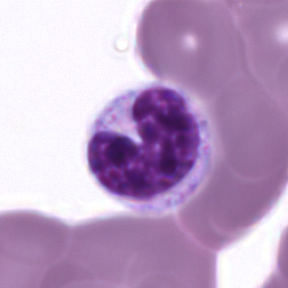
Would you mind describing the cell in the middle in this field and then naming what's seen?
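The nuclear chromatin is coarse, clumped into dark purple patches, and no nucleoli are visible. Fine pink-violet granules are scattered through the cytoplasm, in which no vacuoles are seen. The cell is a band neutrophil.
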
